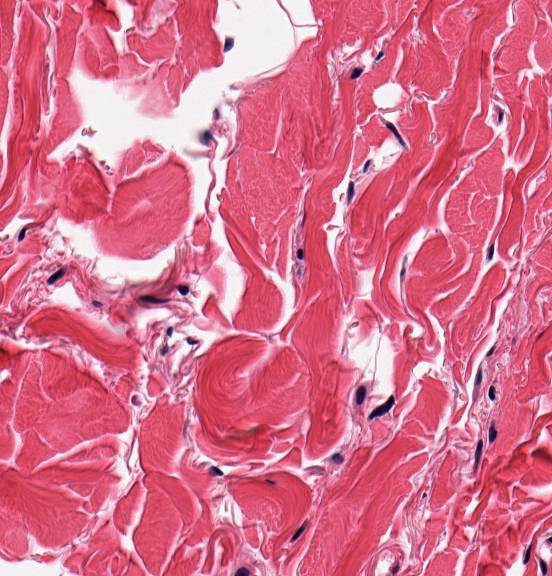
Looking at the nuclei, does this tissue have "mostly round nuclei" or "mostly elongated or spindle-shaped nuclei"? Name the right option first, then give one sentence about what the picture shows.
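Mostly elongated or spindle-shaped nuclei. The nuclei are dark, elongated and lie in the narrow gaps between bundles rather than within them.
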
